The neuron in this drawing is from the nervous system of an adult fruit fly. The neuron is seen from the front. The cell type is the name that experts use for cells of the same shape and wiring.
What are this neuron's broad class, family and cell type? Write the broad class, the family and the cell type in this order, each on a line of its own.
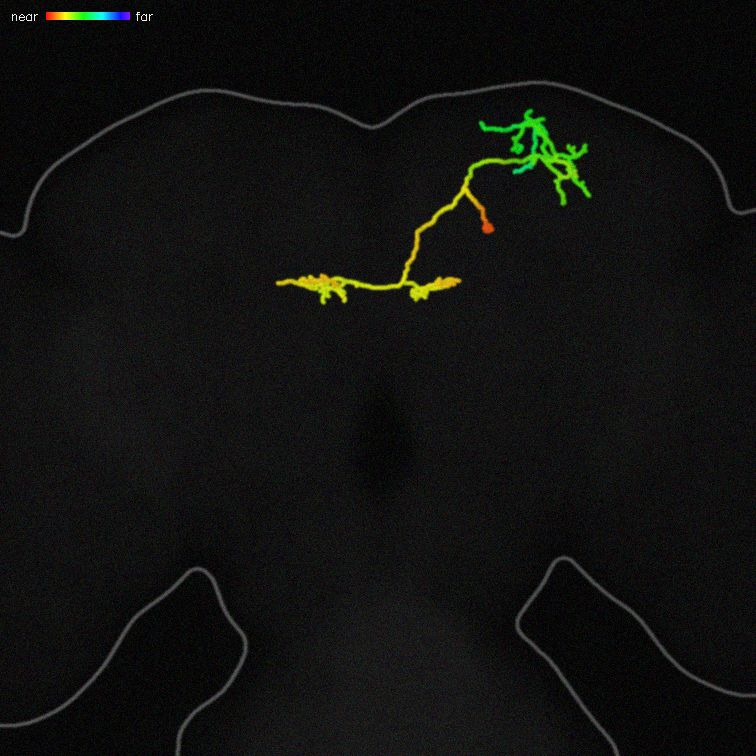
central-brain intrinsic neuron
class DAN
PAM04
